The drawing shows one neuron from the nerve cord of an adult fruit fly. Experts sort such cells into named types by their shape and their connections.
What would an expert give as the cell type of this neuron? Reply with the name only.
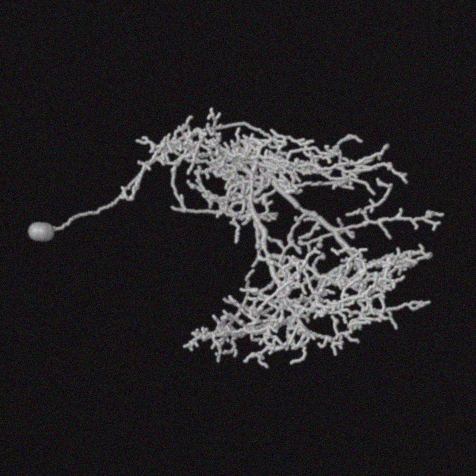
IN16B053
